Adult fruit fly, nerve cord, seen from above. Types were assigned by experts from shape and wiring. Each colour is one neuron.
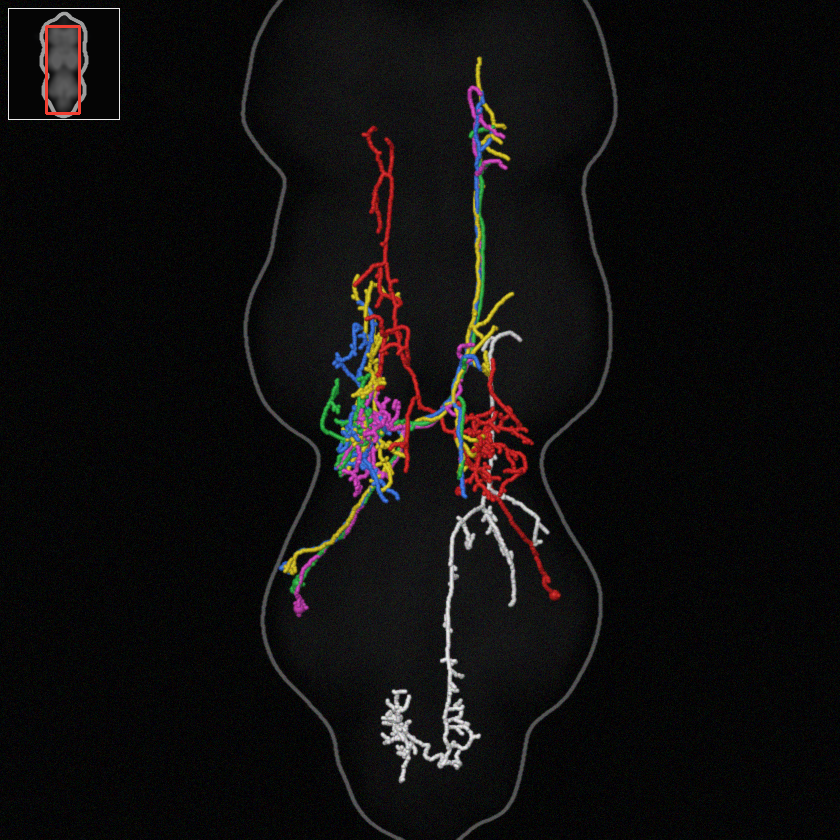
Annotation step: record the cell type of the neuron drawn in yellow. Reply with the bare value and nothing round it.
IN08B091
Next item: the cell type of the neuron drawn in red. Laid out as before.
IN08B108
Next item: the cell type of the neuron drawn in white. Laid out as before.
INXXX425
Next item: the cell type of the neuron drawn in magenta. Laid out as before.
IN08B093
